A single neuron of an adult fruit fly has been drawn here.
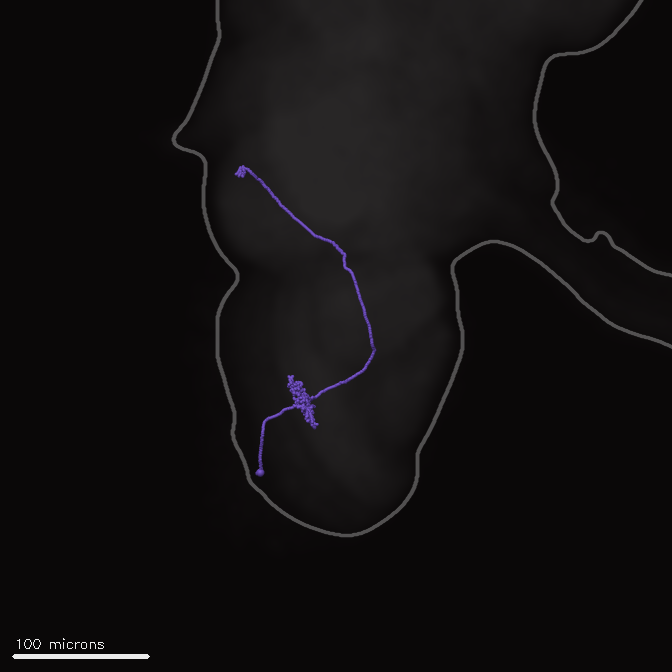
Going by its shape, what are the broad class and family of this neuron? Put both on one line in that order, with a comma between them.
visual projection neuron, MeTu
